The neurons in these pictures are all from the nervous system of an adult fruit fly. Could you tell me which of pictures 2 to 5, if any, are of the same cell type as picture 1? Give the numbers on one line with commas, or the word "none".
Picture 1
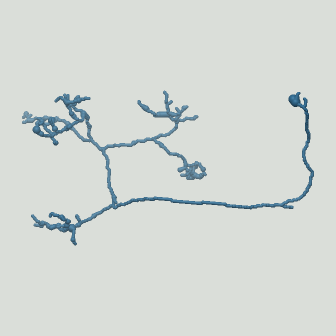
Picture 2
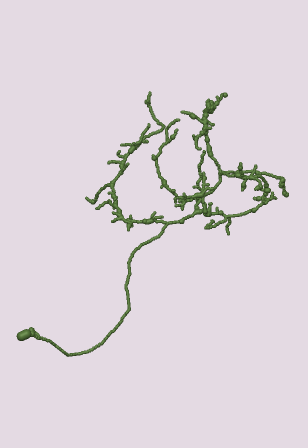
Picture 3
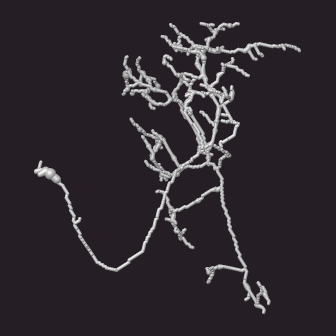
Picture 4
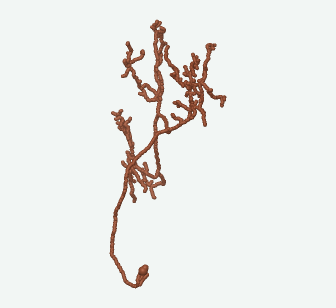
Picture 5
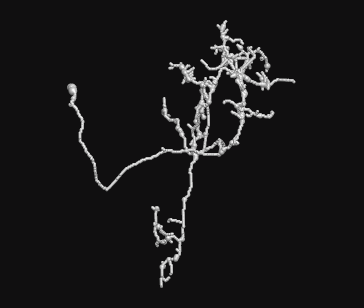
3, 4, 5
